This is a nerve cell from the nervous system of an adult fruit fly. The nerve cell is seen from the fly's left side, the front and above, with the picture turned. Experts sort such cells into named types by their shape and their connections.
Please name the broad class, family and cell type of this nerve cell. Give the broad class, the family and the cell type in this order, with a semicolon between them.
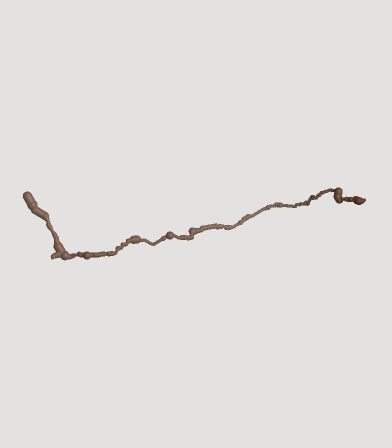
photoreceptor or other optic-lobe sensory neuron; class visual; R8p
